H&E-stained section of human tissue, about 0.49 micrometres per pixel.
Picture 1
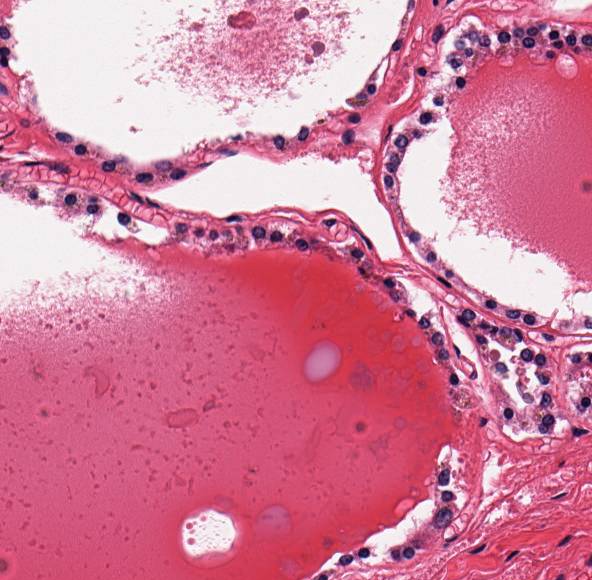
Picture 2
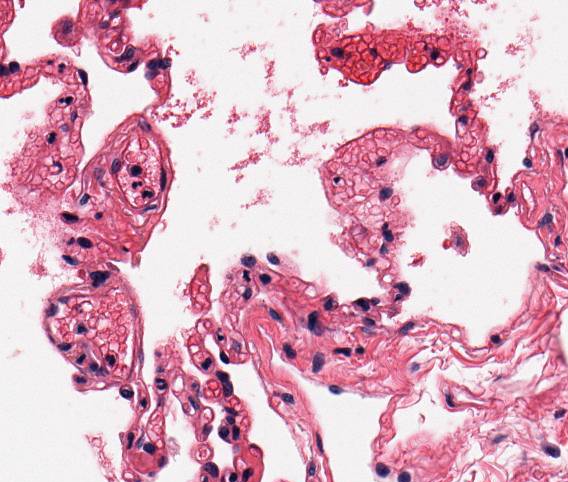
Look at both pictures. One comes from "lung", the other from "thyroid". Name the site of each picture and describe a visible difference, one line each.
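Picture 1: thyroid. Most of the field is taken up by a few large rounded follicles separated by thin partitions.
Picture 2: lung. No glands or ducts are present anywhere in the field.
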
